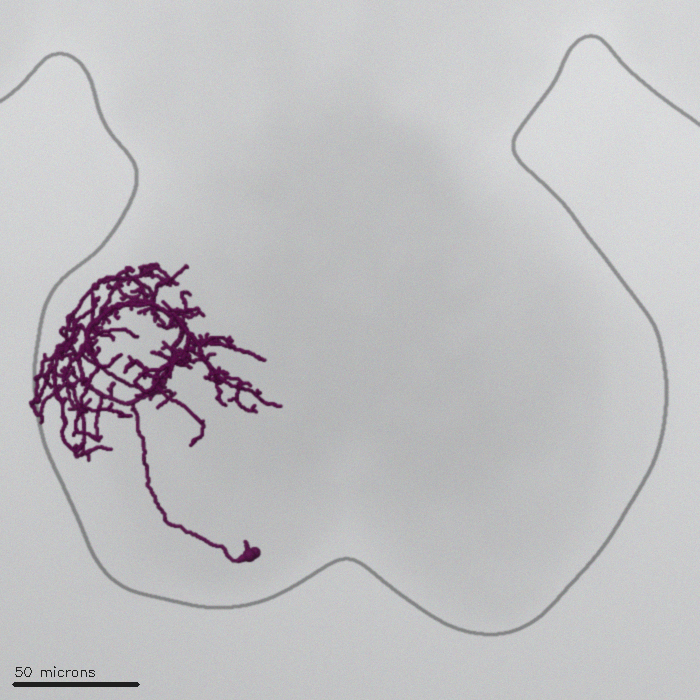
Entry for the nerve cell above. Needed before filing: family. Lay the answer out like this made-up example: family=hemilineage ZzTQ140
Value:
family=hemilineage 04B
